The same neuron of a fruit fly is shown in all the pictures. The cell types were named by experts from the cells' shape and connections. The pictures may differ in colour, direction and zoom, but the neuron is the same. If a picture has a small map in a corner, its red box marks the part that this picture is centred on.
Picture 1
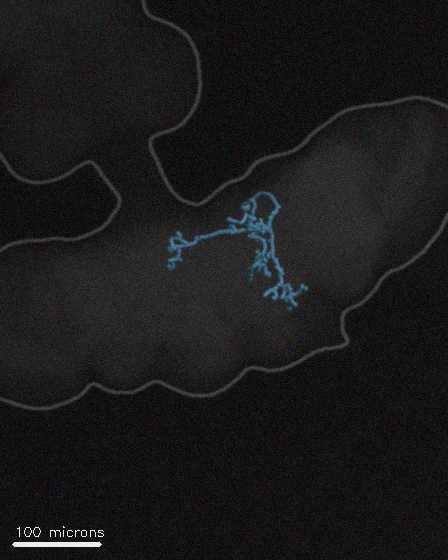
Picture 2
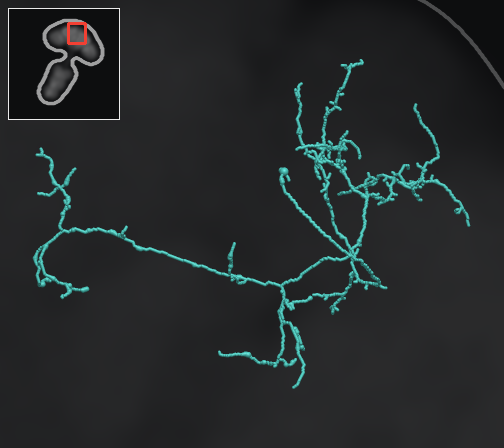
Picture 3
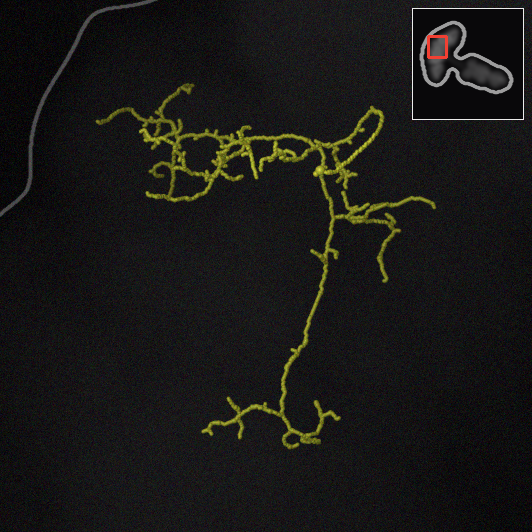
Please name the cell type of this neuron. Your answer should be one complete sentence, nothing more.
This neuron is typed as SMP451.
